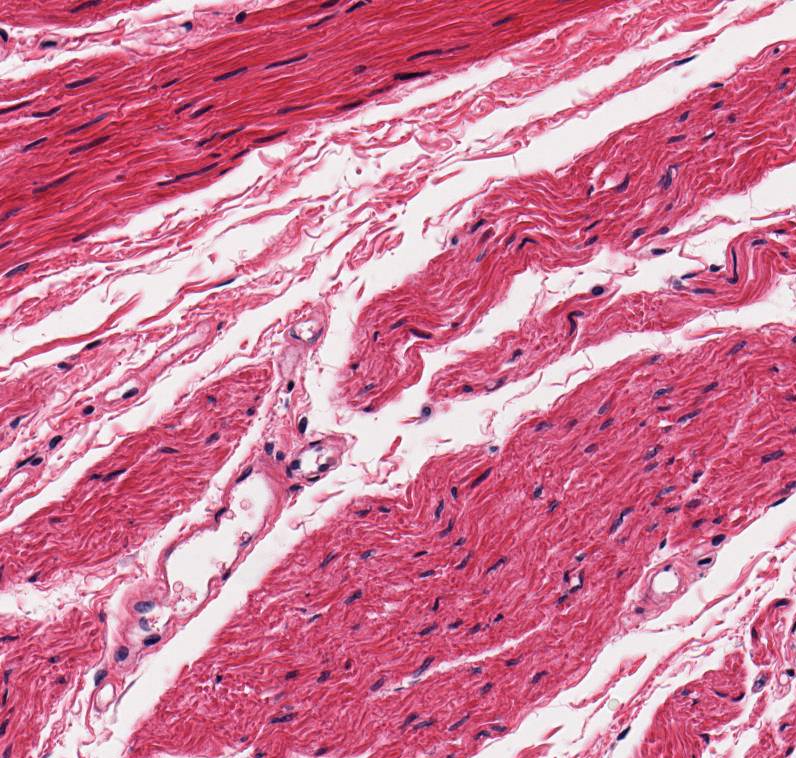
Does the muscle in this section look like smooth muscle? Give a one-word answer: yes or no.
Yes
